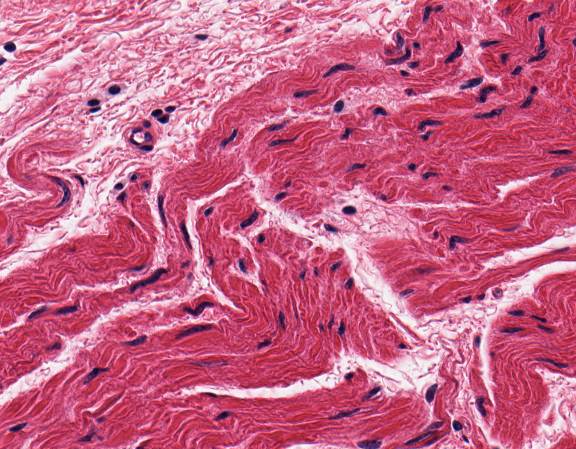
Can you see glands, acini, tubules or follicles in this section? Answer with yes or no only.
No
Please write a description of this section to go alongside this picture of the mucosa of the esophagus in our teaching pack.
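The field consists mostly of bundles of deeply eosinophilic fibres, separated by narrow white clefts. Within the bundles the fibres are wavy along their length, and the nuclei are elongated, dark and spindle-shaped. The bundles run in differing directions across the field rather than in parallel.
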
